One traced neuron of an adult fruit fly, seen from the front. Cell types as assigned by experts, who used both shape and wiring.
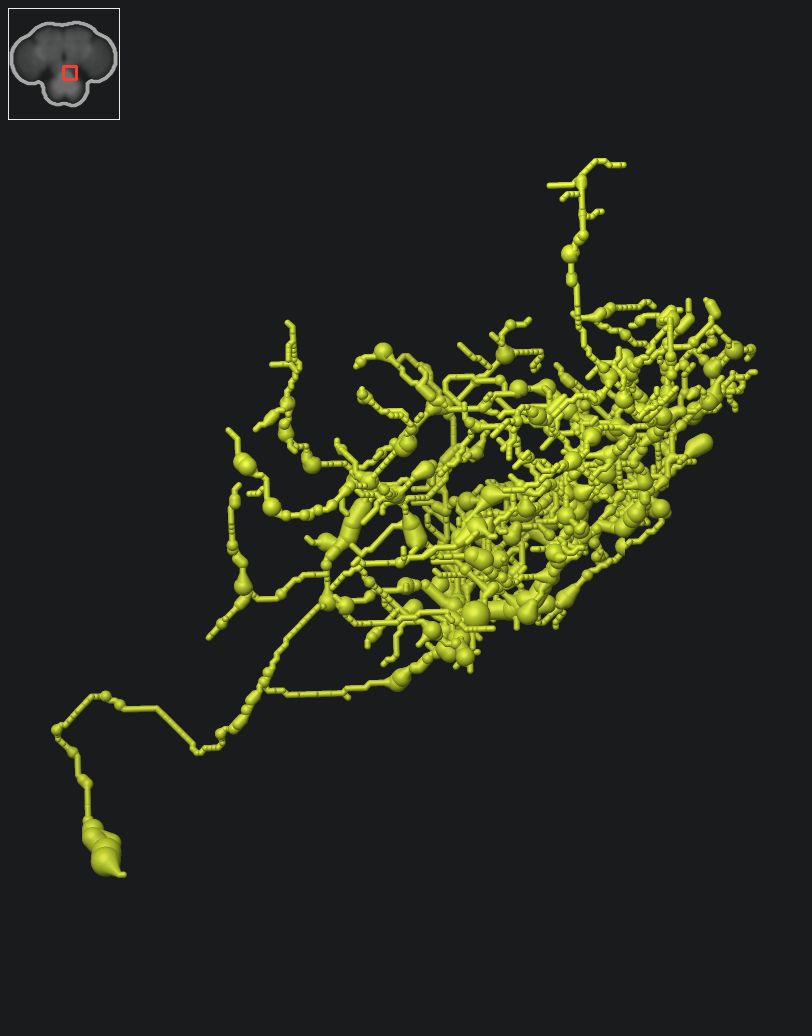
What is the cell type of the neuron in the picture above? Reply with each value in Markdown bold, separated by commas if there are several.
**GNG341**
